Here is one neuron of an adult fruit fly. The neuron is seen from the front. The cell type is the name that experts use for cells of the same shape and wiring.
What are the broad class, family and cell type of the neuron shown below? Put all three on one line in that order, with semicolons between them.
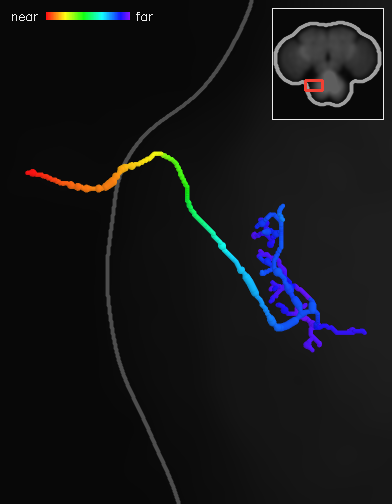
sensory neuron entering the nerve cord; class mechanosensory tactile; SNta04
